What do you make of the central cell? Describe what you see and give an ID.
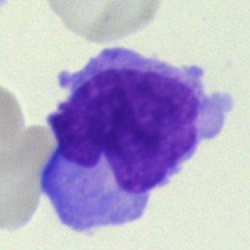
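Irregular in outline, the cell carries small knob-like blebs along its upper and right edges. The nucleus shows a notch cut into its lower border. Its chromatin is dark purple and mottled, with paler patches lying between darker clumps. No clear vacuoles are seen in the cytoplasm. The cell is a monocyte.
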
